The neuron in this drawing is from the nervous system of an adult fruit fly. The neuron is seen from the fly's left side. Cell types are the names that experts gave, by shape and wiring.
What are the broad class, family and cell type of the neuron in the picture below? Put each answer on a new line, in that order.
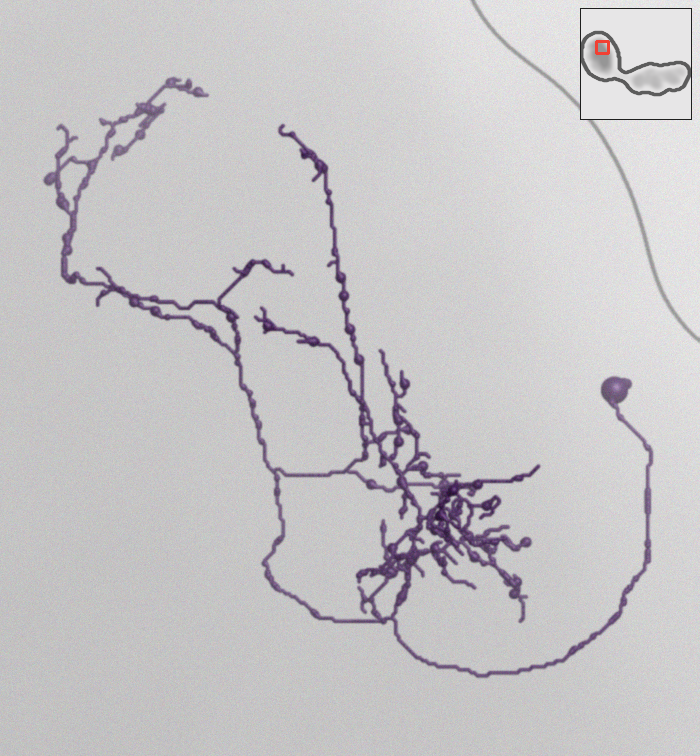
central-brain intrinsic neuron
hemilineage VLPp&l1_anterior
CB2495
